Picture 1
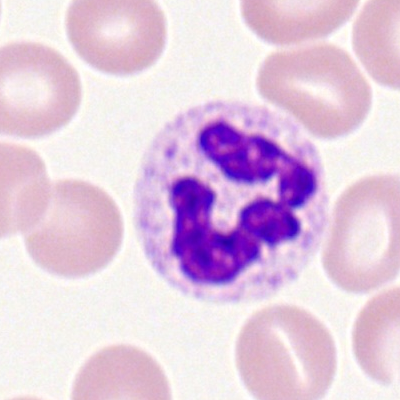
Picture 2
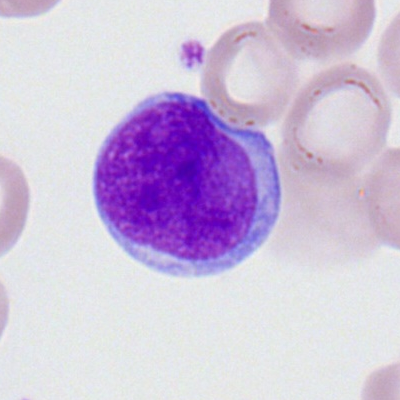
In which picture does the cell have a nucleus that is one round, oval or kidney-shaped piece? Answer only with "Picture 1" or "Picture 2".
Picture 2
